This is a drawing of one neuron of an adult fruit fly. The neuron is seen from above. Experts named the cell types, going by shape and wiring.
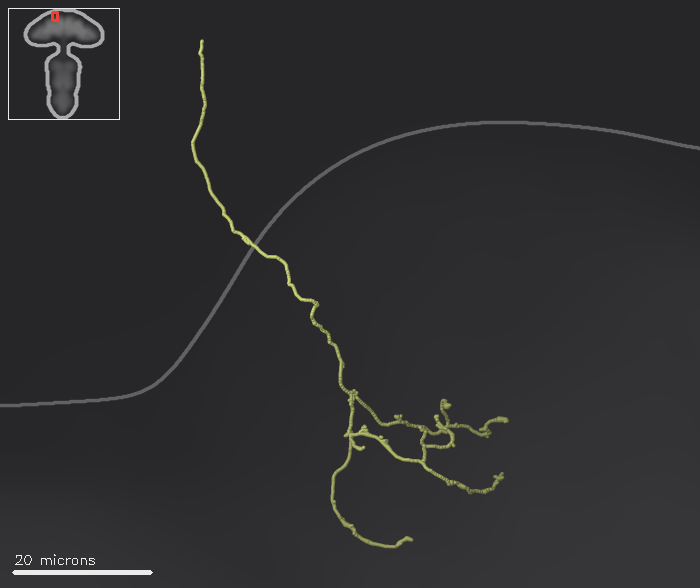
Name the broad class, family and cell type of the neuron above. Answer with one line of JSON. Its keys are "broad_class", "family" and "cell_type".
{"broad_class": "sensory neuron entering the brain", "family": "class olfactory", "cell_type": "ORN_VL1"}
